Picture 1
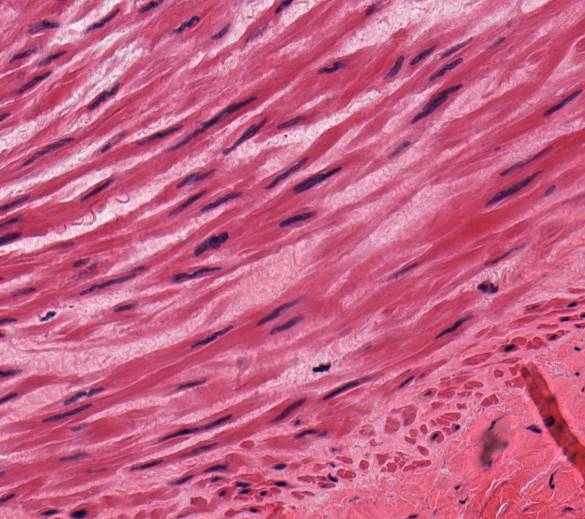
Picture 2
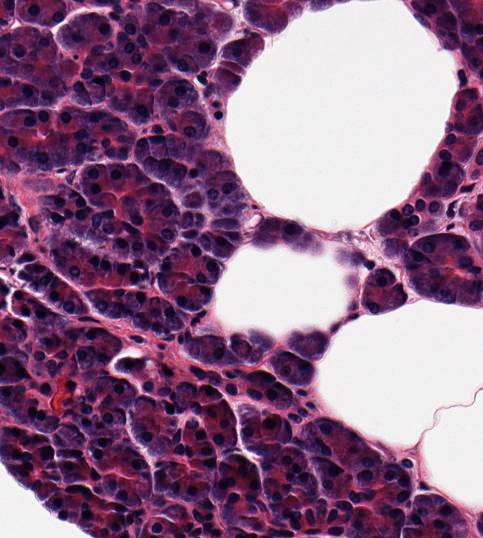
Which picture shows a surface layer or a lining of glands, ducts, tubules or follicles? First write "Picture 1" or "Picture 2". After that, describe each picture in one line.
Picture 2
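What picture 1 shows: No epithelium is present anywhere in the field.
What picture 2 shows: Closely packed glandular acini fill most of the field, with large empty spaces confined to the right side.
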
